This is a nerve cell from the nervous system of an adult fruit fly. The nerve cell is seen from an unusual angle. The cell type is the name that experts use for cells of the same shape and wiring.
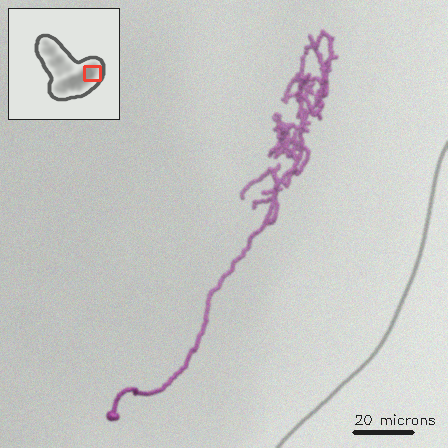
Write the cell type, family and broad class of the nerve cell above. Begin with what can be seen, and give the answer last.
The cell body is at the lower left of the picture. By the scale bar it is about 130 microns tall in this view. The cell type is Cm15. The family is Cm. This is an optic-lobe intrinsic neuron.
